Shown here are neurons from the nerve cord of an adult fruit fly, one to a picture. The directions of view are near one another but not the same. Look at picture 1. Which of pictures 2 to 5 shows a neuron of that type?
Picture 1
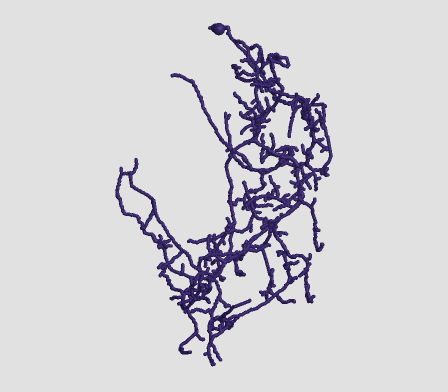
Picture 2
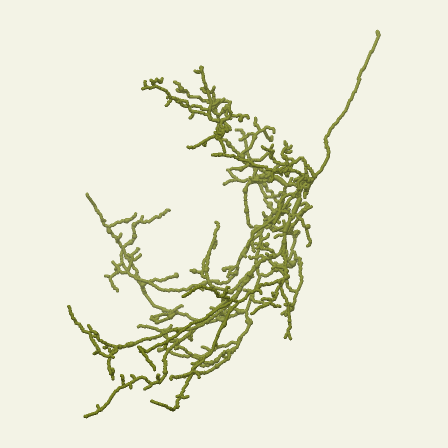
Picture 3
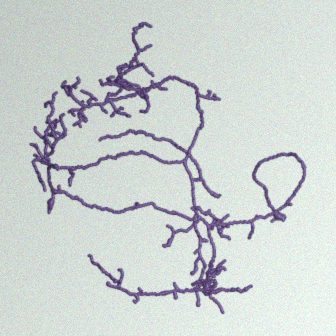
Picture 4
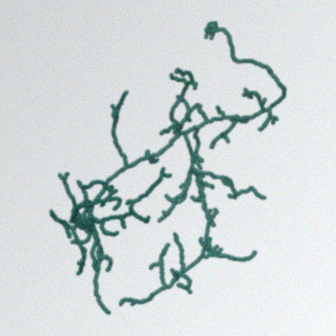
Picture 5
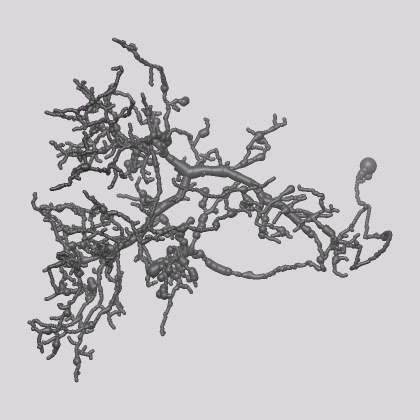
Picture 2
